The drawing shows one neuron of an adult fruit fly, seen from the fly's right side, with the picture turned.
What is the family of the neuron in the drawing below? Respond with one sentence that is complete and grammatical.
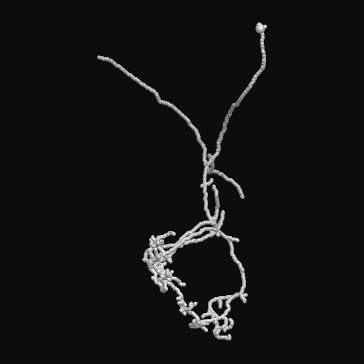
This neuron is a member of family hemilineage 23B.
